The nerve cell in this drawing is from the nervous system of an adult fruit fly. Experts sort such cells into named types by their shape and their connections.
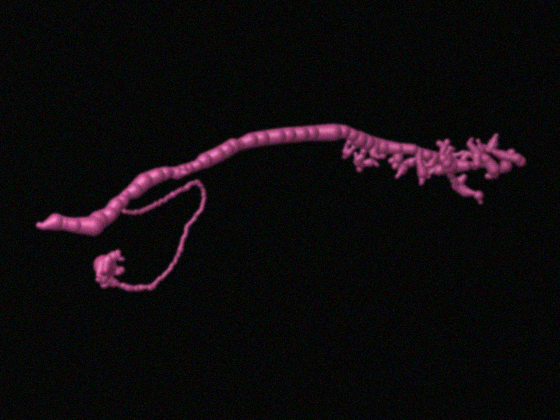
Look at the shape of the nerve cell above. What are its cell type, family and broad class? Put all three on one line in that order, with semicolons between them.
OCG01c; OCG; visual projection neuron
